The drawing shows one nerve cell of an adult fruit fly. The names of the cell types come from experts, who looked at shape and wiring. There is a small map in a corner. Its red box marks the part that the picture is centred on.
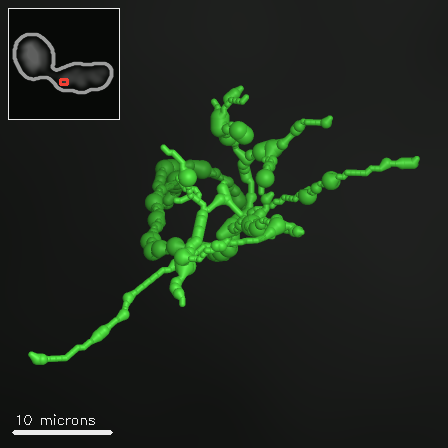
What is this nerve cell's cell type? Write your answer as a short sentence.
The cell type is SNta42.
